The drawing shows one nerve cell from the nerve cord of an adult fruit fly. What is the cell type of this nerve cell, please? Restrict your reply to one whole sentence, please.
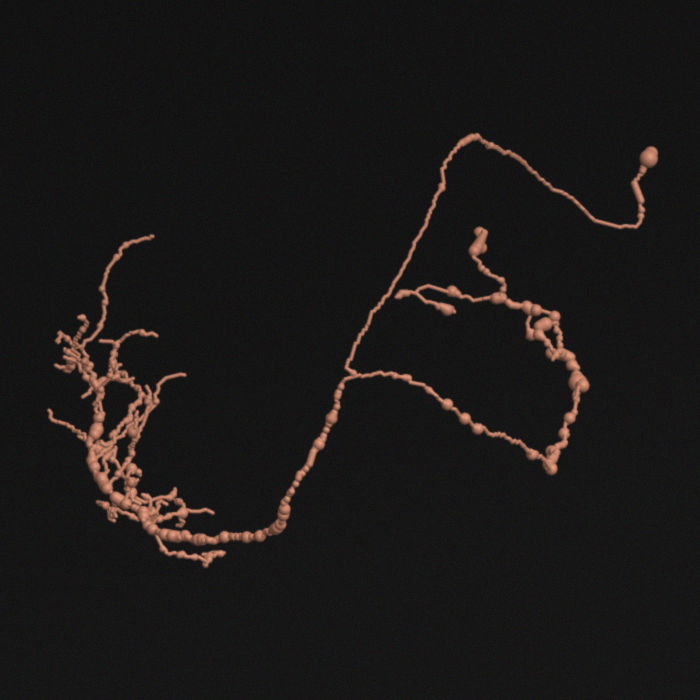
As its cell type, this nerve cell has IN08A041.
